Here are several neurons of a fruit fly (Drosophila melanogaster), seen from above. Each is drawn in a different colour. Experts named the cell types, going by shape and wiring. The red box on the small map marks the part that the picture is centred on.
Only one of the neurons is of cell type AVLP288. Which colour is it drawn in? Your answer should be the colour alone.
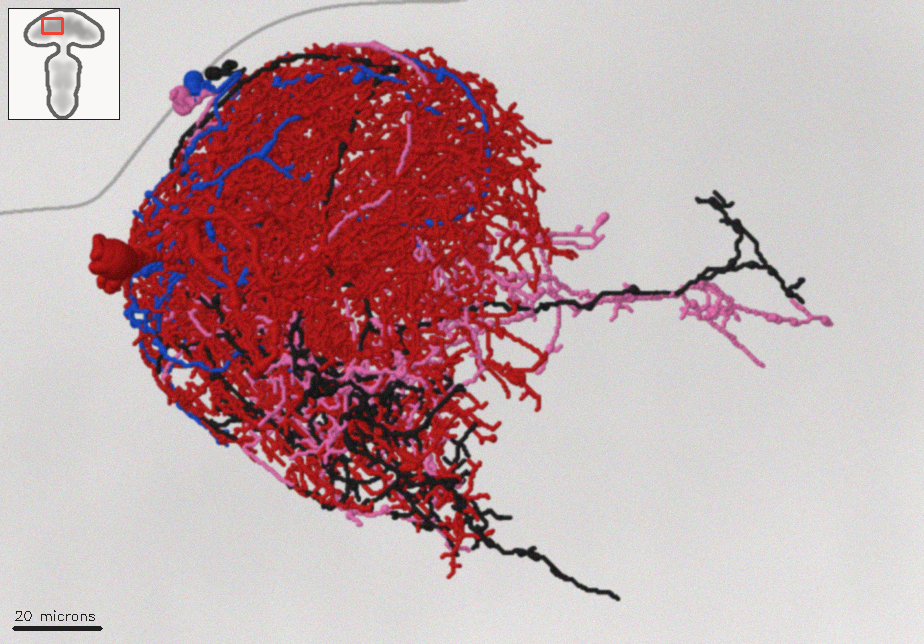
black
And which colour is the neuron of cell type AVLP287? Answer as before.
pink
